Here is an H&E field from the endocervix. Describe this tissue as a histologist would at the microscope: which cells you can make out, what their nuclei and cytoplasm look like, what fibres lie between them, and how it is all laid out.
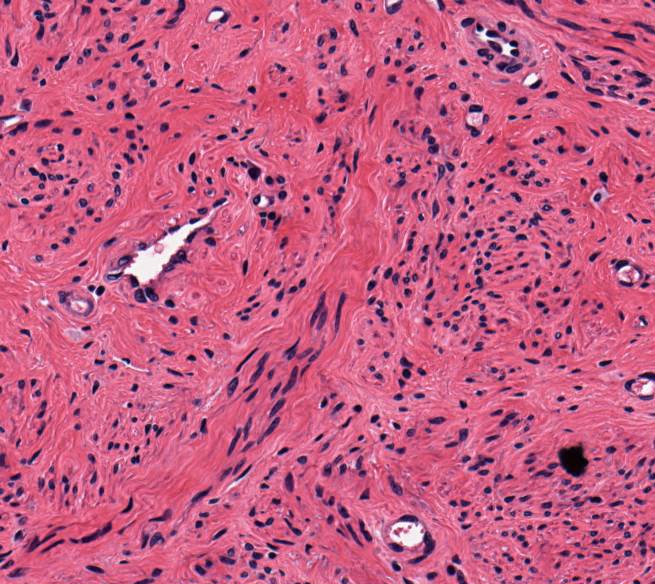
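Vague whorls and interlacing bundles of spindle cells make up the tissue, and one denser band runs diagonally from the centre towards the lower left. The stromal nuclei are dark, elongated to oval and fairly evenly scattered; their cytoplasm cannot be clearly separated from the surrounding pink matrix. That matrix is strongly eosinophilic and consists of wavy collagen fibres. Glands and fat cells are absent throughout.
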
